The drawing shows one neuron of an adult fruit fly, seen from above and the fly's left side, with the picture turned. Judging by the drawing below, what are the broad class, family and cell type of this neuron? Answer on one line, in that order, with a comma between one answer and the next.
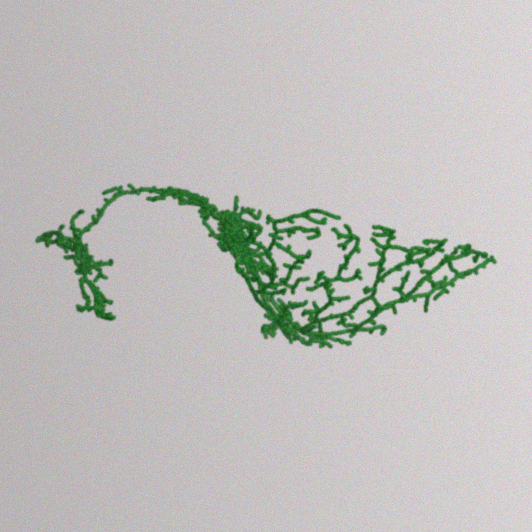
visual centrifugal neuron, MeVC, MeVC20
